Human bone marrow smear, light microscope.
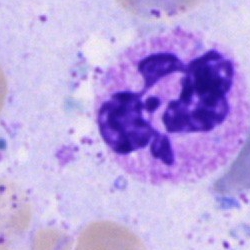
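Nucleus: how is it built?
Divided into separate lobes.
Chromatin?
Dark purple, coarsely clumped.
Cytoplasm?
Pale pink-lilac, filled with fine pinkish granules.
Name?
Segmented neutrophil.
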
